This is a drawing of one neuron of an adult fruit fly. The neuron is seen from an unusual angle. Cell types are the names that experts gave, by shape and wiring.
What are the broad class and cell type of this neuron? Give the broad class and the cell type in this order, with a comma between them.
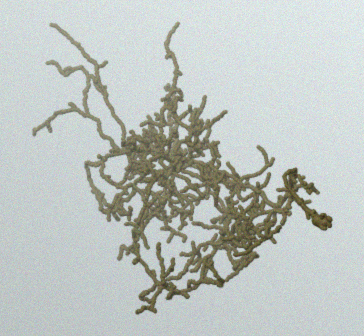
central-brain intrinsic neuron, GNG076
